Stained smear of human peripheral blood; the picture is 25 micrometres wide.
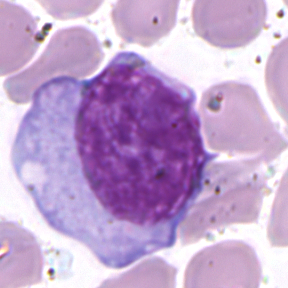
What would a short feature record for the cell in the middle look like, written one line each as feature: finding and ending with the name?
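Chromatin: purple and patchy; see the darker clumps among paler areas
Nuclear shape: a single rounded oval, with no lobes or deep indentation
Placement: off-centre, toward the upper right of the cell
Cytoplasm: no distinct granules
Name: plasma cell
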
